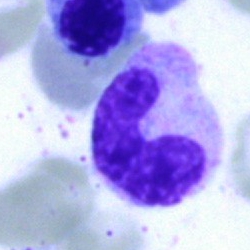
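Band neutrophil, stained human bone marrow smear: kidney-shaped nucleus with a deep notch opening toward the upper right, lying against the left and lower cell edges. Cytoplasm mostly upper right, with faint, fine pinkish granules; chromatin dark purple, patchily clumped rather than smooth.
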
